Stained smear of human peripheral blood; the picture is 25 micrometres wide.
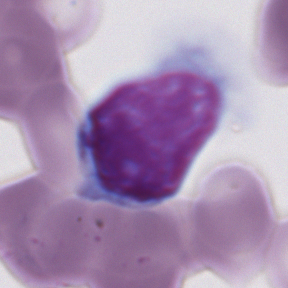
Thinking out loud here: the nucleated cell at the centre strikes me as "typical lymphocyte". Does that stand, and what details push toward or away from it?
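Yes, typical lymphocyte is the right name for this cell. What decides it: the cytoplasm shows no granules and forms only a thin rim, the nucleus filling about 70% of the cell's area.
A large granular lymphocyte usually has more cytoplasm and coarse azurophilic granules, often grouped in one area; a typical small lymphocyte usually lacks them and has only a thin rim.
Both features favour typical lymphocyte over large granular lymphocyte. The pale blue colour could suit either name.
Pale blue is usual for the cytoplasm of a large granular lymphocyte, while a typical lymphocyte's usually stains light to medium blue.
The chromatin is deep purple-magenta and dense, with only a few small paler patches.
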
